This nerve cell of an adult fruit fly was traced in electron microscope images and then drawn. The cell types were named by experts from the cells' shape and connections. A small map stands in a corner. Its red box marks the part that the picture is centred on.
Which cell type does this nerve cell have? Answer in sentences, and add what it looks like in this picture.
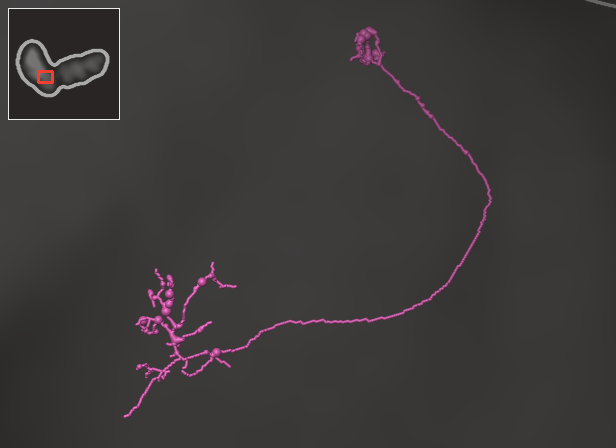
It is of cell type Tm29. Its broad class is optic-lobe intrinsic neuron. It is in the brain and does not reach the nerve cord. In this view it is about as wide as it is tall.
